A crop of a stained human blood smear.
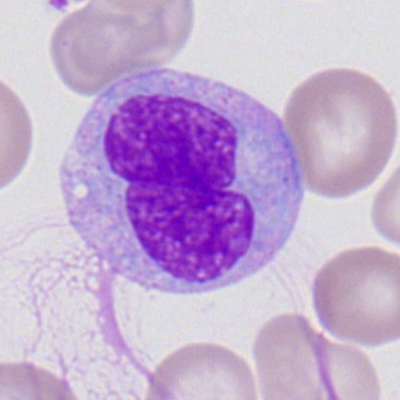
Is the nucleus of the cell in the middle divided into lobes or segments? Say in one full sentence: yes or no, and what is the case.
Yes, the cell's nucleus is segmented into two or more lobes.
